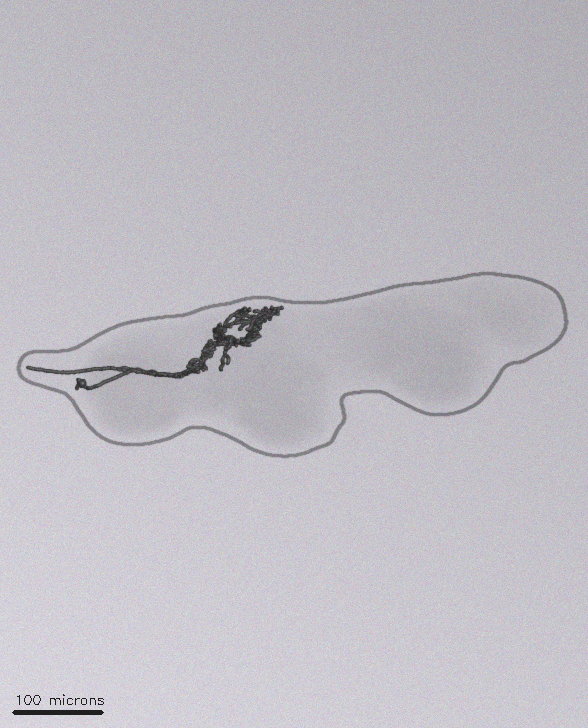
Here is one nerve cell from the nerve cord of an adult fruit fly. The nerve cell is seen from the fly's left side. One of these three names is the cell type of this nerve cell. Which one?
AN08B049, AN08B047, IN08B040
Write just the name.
AN08B047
